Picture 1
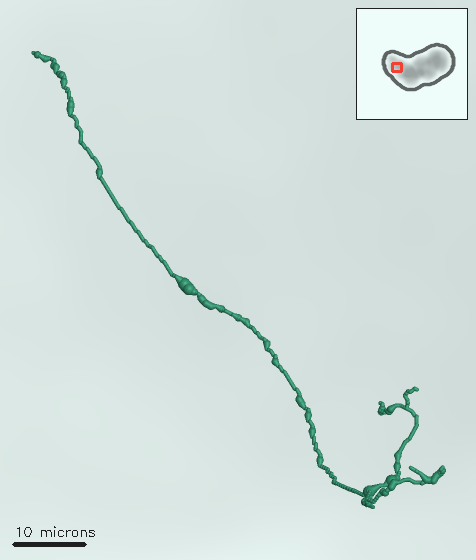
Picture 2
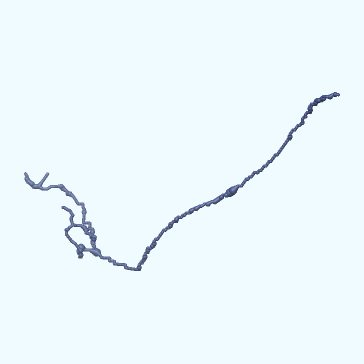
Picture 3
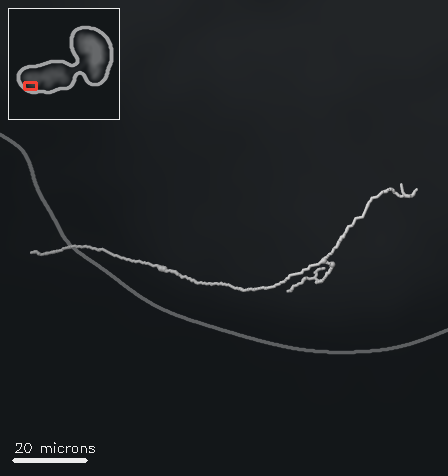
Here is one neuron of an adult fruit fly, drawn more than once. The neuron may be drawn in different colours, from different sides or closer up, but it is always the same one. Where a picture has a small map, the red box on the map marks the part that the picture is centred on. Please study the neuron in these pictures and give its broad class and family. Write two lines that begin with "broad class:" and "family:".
broad class: sensory neuron entering the nerve cord
family: class mechanosensory tactile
